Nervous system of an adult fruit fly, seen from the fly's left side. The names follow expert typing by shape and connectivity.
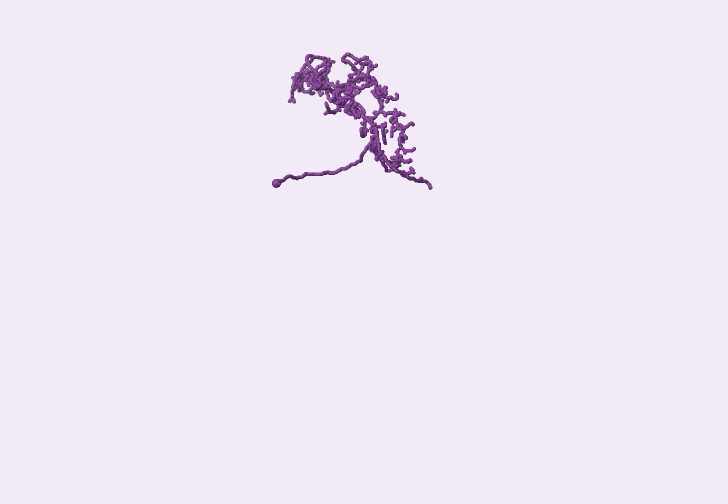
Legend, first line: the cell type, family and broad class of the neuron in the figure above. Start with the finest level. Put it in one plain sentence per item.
Type SMP038 of hemilineage AOTUv2, a central-brain intrinsic neuron.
